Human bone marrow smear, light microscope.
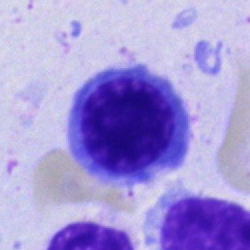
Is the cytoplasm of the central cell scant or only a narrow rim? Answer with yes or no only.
Yes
